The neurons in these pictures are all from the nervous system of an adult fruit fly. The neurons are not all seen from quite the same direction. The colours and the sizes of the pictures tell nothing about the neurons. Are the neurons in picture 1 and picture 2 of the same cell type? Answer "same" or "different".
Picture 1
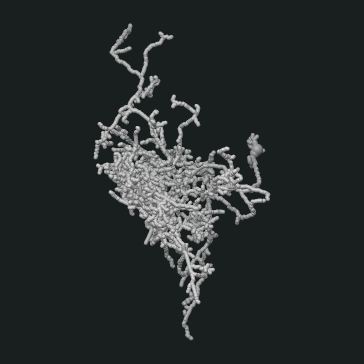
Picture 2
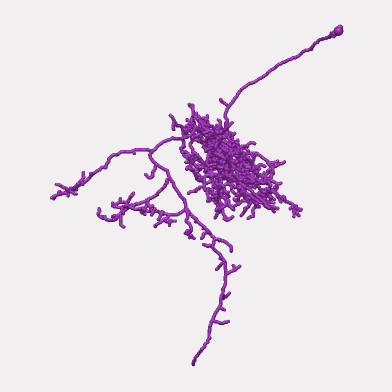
different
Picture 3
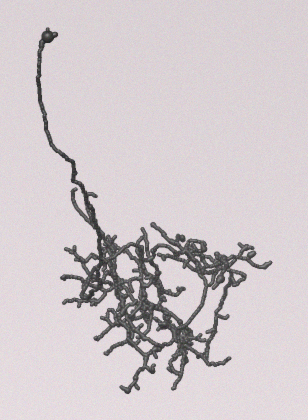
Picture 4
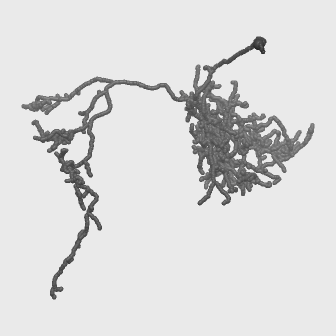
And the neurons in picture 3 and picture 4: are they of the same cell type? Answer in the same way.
different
